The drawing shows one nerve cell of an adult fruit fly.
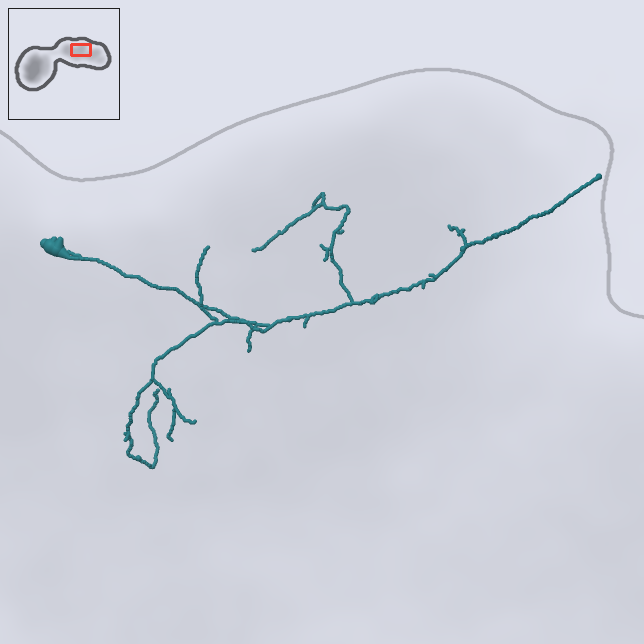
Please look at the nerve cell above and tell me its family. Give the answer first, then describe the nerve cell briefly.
Its family is hemilineage 15B. Its broad class is motor neuron of the nerve cord. The cell body is on the left of the picture. As drawn here it is wider than it is tall.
